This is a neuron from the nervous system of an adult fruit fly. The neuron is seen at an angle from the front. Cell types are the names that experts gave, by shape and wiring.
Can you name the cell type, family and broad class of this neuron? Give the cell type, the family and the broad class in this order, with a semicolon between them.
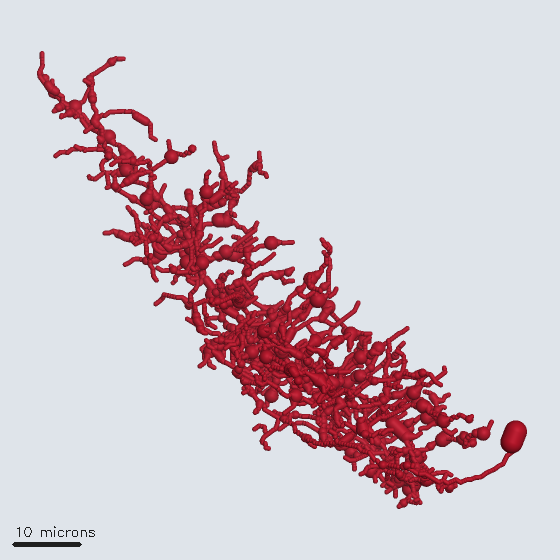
Pm8; Pm; optic-lobe intrinsic neuron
